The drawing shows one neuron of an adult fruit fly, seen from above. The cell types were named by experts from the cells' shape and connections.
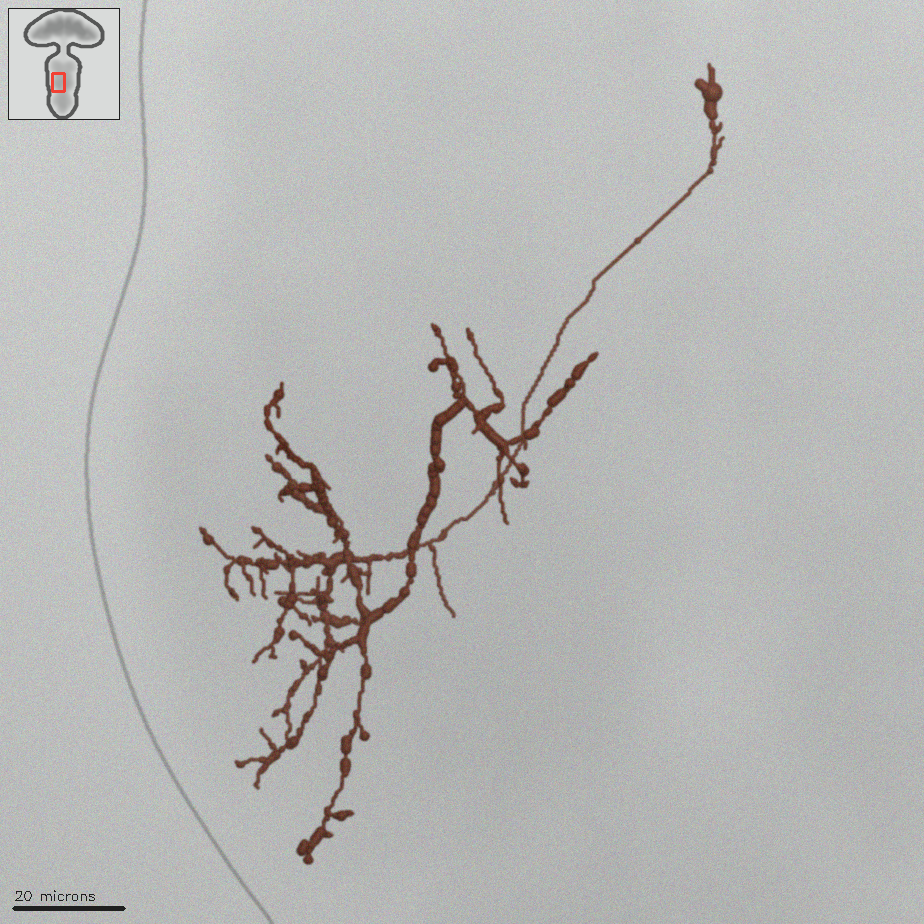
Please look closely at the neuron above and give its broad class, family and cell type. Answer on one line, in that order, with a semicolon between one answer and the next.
nerve-cord intrinsic neuron; hemilineage 13B; IN13B063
